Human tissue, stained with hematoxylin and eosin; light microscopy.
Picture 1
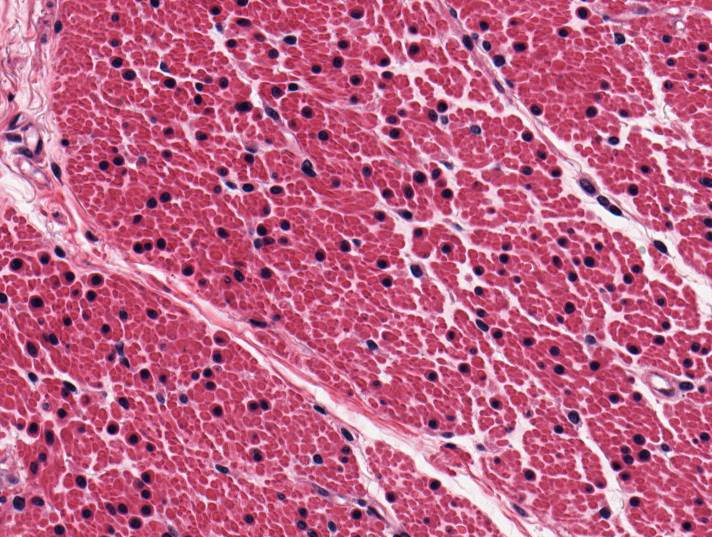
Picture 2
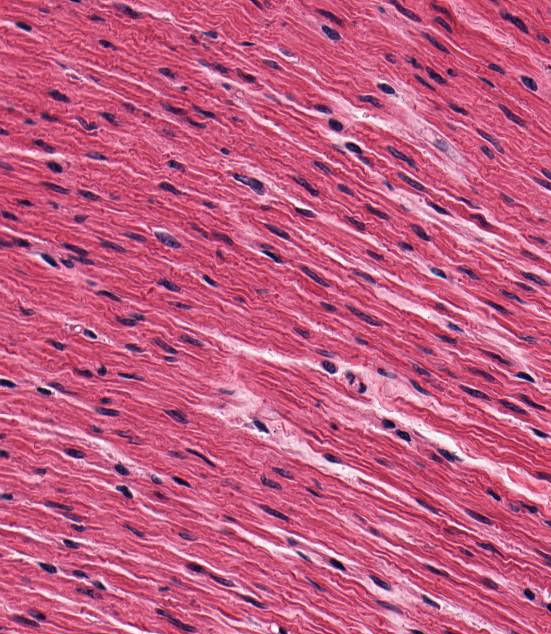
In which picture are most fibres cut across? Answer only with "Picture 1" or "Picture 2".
Picture 1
